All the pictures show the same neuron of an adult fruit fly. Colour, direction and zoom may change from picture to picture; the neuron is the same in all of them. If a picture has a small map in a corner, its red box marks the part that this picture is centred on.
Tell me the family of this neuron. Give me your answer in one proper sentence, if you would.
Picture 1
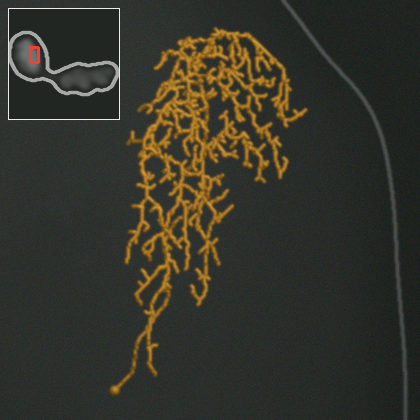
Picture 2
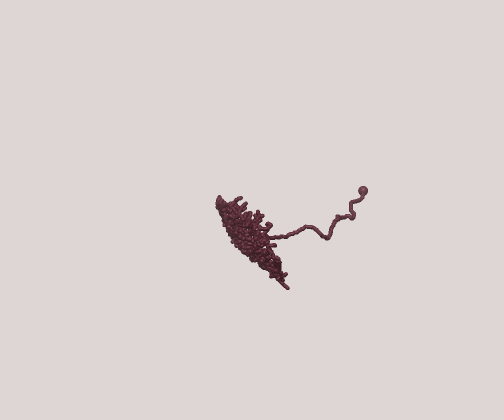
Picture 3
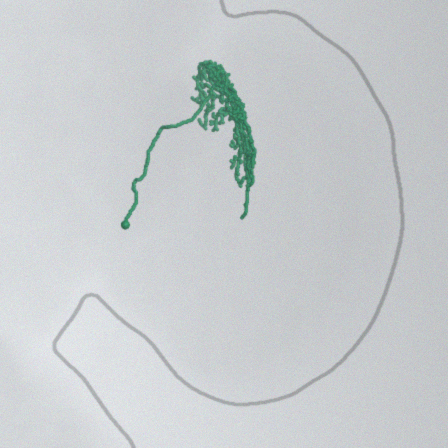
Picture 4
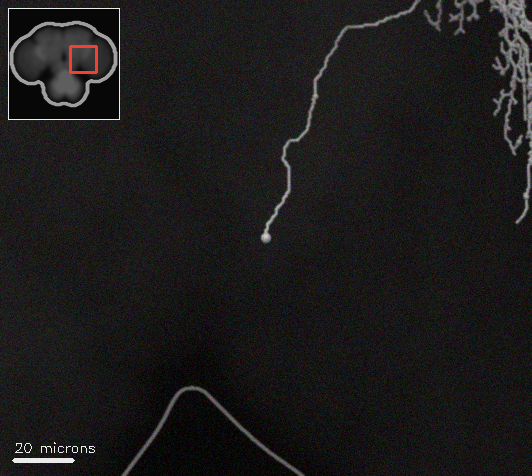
What the neuron belongs to is the family Li.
